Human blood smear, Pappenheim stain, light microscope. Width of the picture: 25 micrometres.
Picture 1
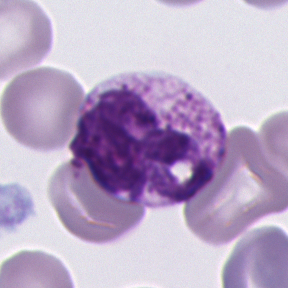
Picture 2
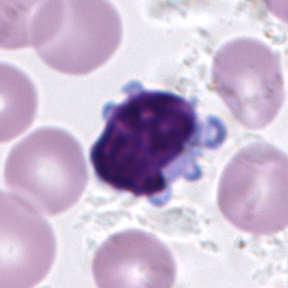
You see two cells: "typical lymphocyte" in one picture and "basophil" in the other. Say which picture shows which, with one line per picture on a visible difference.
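Picture 1: basophil. Fine dark purple granules are scattered through the cytoplasm.
Picture 2: typical lymphocyte. No granules are seen in the cytoplasm.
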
